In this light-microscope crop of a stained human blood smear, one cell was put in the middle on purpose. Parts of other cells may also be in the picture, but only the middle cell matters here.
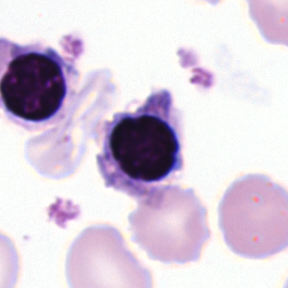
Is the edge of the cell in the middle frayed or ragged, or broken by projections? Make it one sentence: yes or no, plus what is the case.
Yes, the cell's outline is ragged or frayed, or carries projections, blebs or tags.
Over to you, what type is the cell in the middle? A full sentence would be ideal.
Whatever else lies nearby, the middle cell is an erythroblast.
